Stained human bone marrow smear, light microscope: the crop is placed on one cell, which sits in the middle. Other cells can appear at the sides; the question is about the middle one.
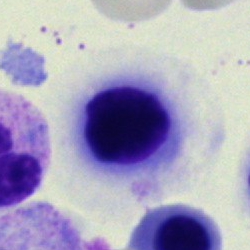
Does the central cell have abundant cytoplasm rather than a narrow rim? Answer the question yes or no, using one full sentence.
Yes, there is a wide area of cytoplasm around the nucleus.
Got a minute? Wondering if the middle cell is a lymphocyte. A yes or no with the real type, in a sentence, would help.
No, the cell in the middle is an erythroblast; it is not a lymphocyte.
